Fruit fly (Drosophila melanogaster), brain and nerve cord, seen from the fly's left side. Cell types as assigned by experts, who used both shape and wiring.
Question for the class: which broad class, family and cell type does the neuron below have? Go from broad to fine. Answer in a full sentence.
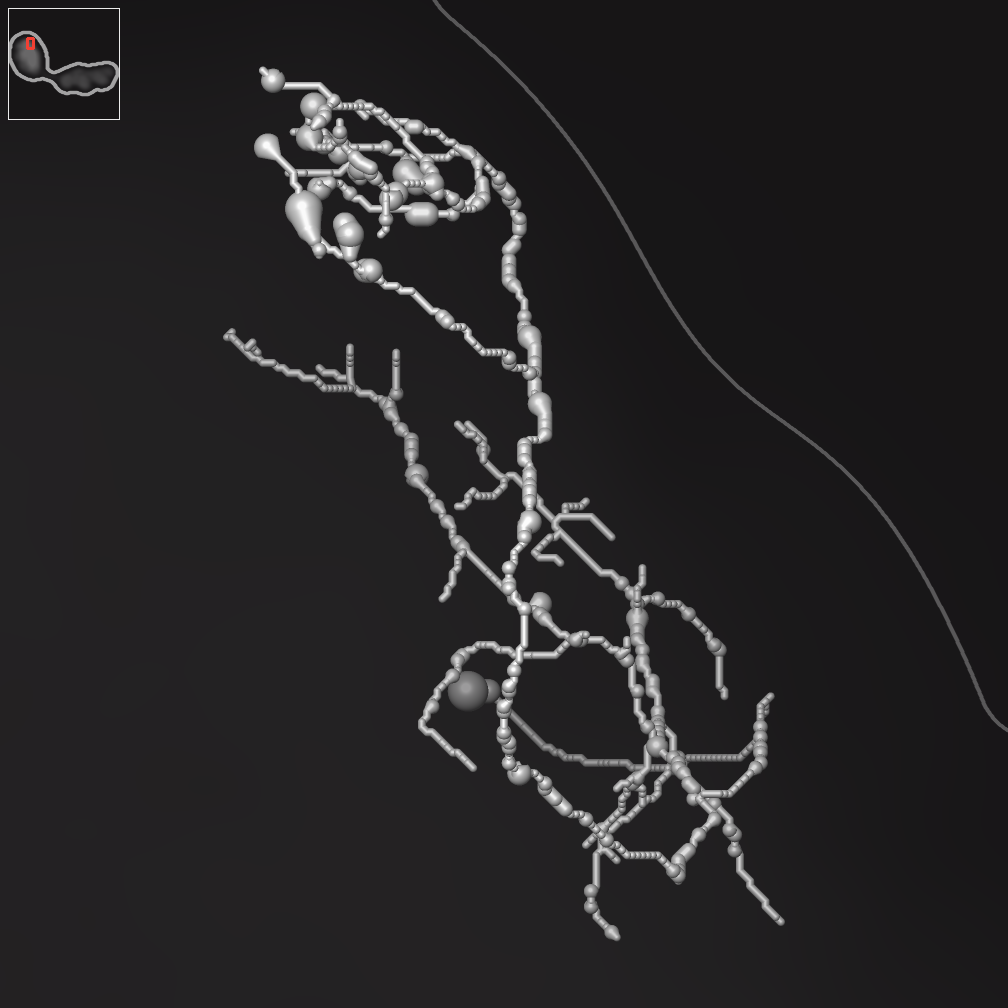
A central-brain intrinsic neuron of hemilineage LHp2, type CB3081.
